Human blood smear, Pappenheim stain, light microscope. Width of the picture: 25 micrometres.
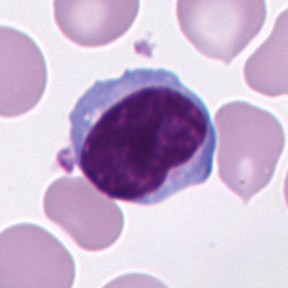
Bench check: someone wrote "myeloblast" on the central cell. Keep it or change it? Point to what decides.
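The chromatin is dark purple and coarsely clumped, with small paler patches between the clumps, and no nucleolus can be seen in the nucleus. This cell is a typical lymphocyte, not a myeloblast.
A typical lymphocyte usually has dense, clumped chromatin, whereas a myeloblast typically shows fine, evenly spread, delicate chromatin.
The coarse clumping therefore speaks for typical lymphocyte and against myeloblast.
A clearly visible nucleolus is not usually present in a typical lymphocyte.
The absent nucleolus is in keeping with typical lymphocyte. The nucleus is oval in outline and measures about 12 by 9 micrometres. The cytoplasm is pale blue and shows no granules. The outline of the cell is slightly irregular, most uneven along the top and left edges, and a small purple fragment lies just above the cell without touching it.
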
